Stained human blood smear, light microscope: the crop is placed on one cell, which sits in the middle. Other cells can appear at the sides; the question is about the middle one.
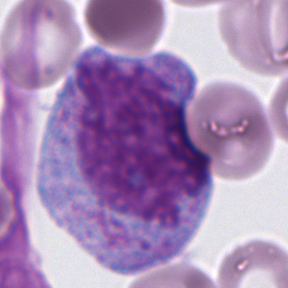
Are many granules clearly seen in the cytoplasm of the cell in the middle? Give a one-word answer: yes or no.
Yes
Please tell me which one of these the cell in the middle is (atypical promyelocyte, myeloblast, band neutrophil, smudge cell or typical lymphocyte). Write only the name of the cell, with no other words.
atypical promyelocyte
